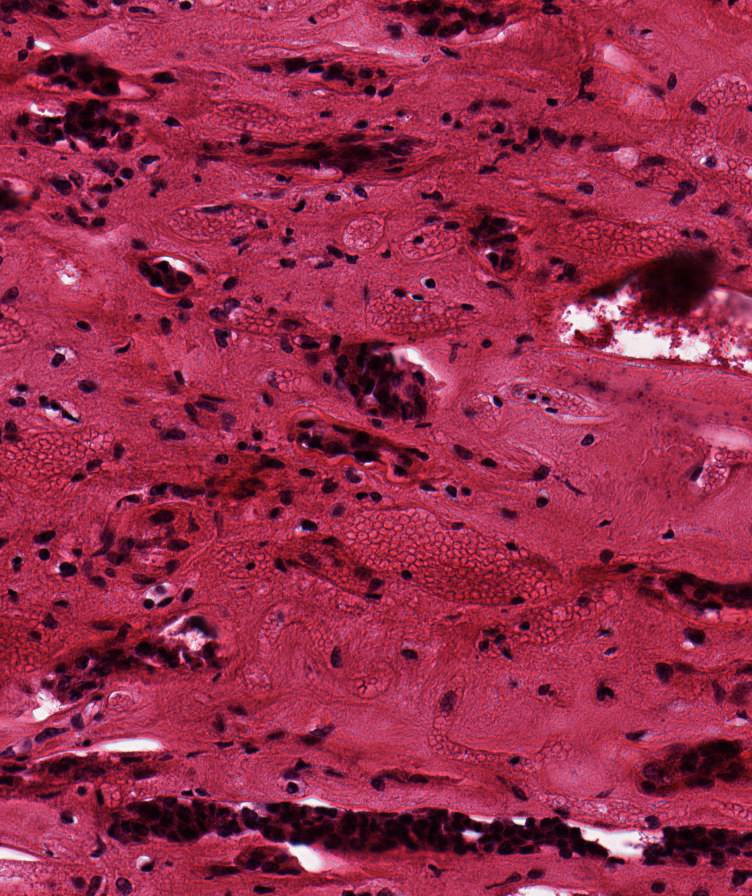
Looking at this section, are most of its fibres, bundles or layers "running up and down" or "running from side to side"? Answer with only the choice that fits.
Running from side to side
